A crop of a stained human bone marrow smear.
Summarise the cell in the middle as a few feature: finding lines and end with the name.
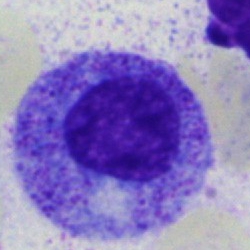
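Position: nucleus sits above centre, more cytoplasm below it
Chromatin: dark purple, densely stained
Granules: plenty of purple ones all through the cytoplasm
Pale zone: a less granular patch just under the nucleus
Cell type: a myelocyte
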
